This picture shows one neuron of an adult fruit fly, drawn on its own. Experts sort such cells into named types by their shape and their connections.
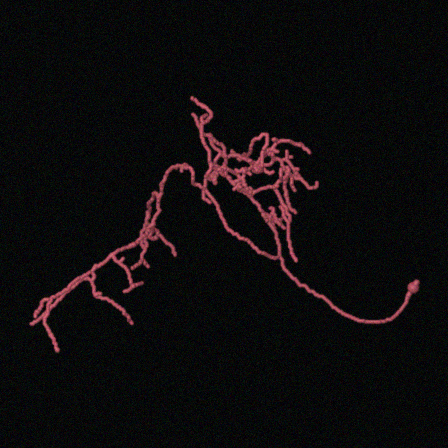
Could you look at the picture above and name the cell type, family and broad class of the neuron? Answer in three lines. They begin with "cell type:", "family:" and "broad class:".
cell type: LHPV2e1_a
family: hemilineage VLPp&l1_anterior
broad class: central-brain intrinsic neuron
